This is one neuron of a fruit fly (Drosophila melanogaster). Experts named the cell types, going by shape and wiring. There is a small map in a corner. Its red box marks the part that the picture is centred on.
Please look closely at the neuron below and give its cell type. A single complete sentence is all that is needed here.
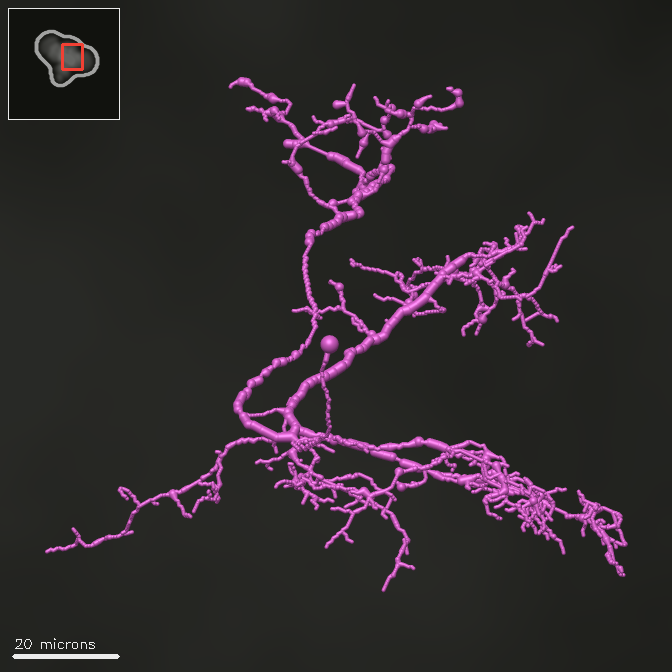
A cell of type LAL027 is what this neuron is.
